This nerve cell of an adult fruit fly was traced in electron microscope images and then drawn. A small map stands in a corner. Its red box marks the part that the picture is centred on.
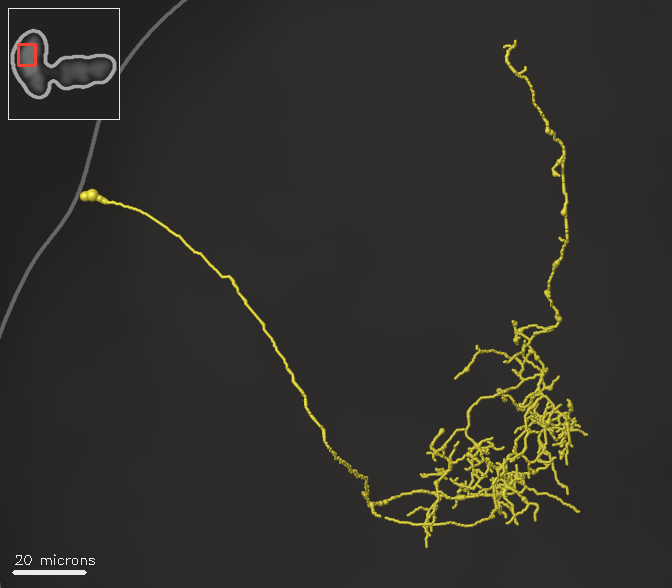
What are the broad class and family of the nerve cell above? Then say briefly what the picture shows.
This is a central-brain intrinsic neuron. The family is hemilineage WEDd1. It is in the brain and does not reach the nerve cord. From top to bottom in the picture it spans about 140 microns. Dozens of branch ends can be seen.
